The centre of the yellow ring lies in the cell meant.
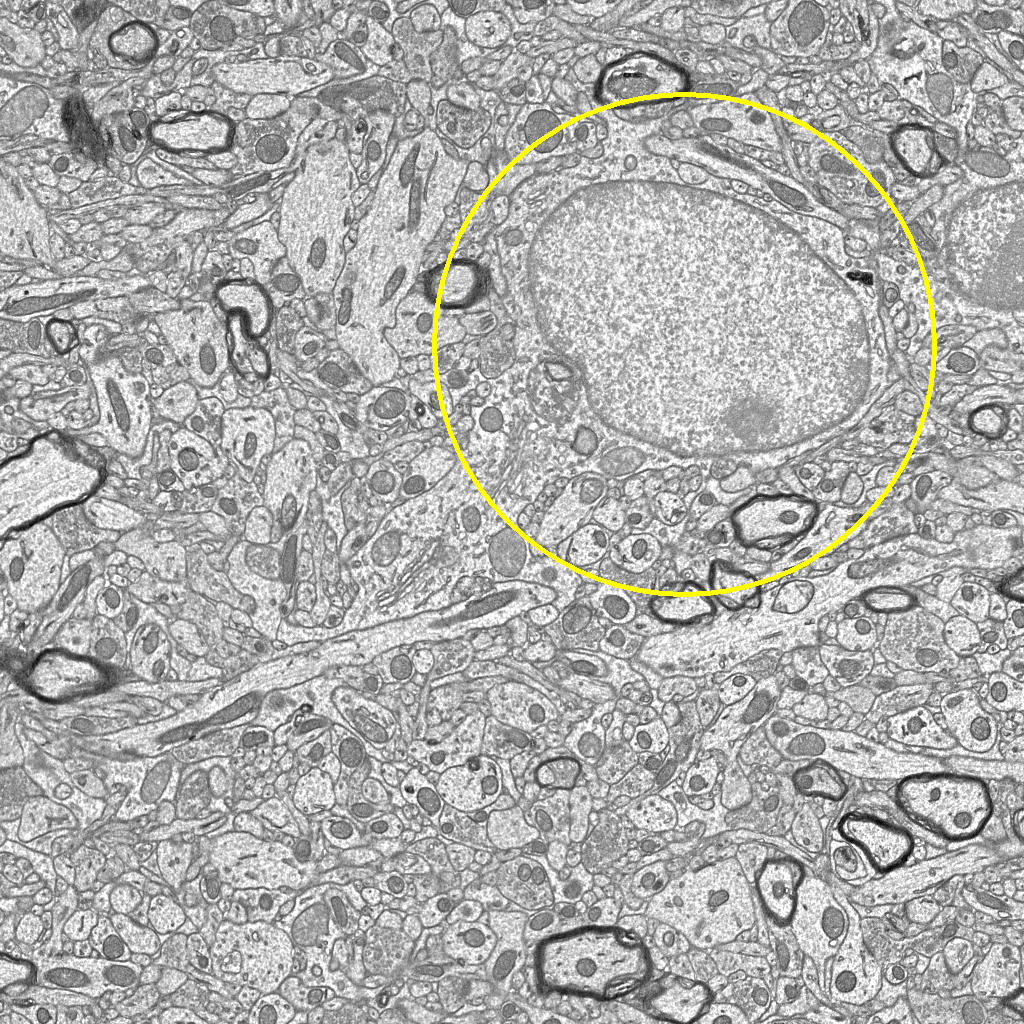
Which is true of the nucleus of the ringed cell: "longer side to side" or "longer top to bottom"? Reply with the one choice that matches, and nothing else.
Longer side to side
